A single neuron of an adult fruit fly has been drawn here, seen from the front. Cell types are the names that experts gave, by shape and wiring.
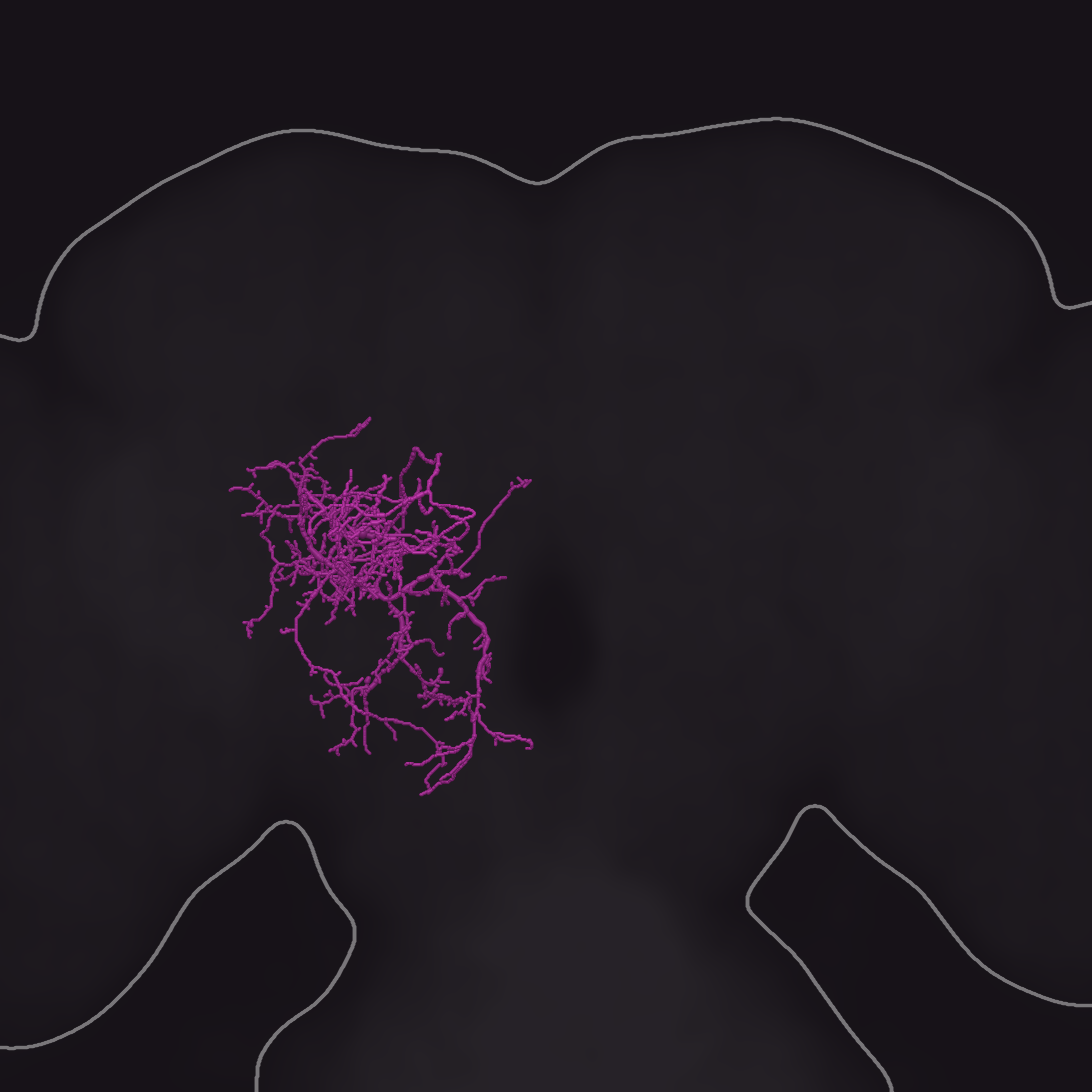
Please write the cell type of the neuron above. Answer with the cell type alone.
PS230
